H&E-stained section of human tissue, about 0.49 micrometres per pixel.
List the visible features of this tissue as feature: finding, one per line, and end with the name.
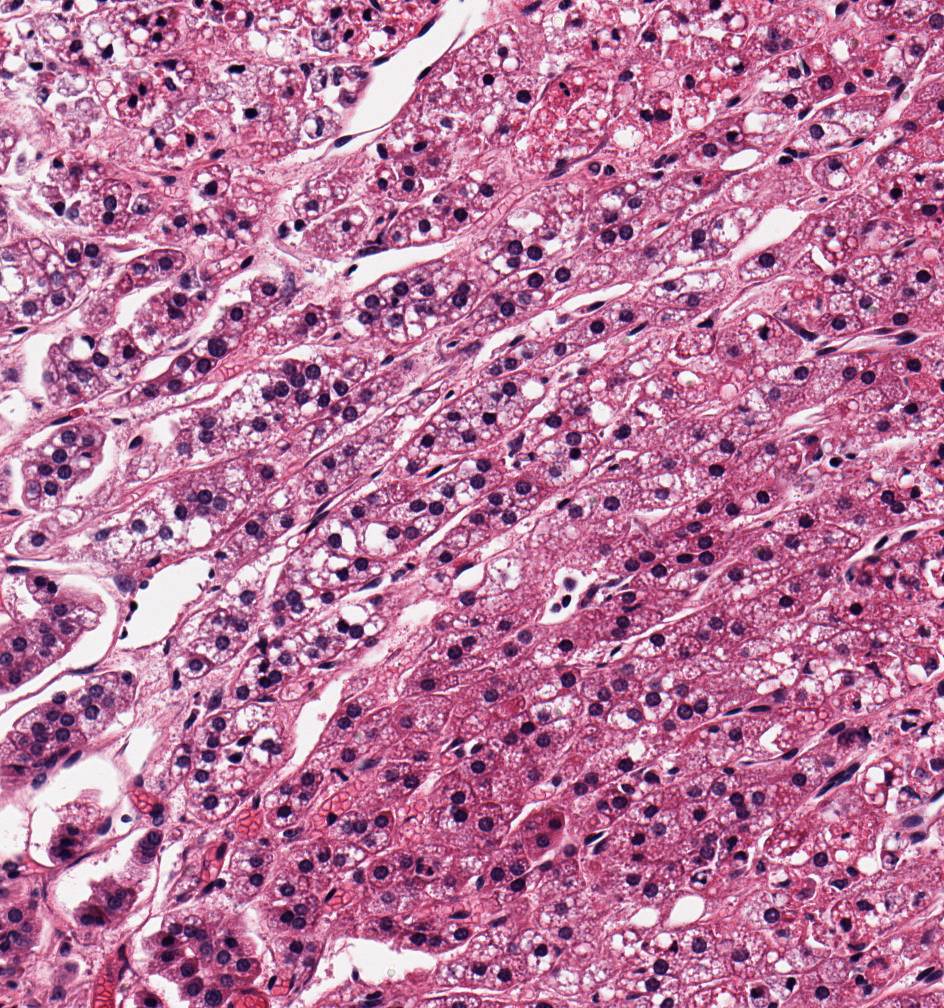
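Arrangement: long, narrow cords running diagonally from lower left toward upper right
Cytoplasm: in most cells abundant and pale pink, foamy with many small clear vacuoles
Shape: polygonal cells with fairly distinct borders
Blood: red blood cells within channels near the lower left corner
Name: adrenal gland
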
